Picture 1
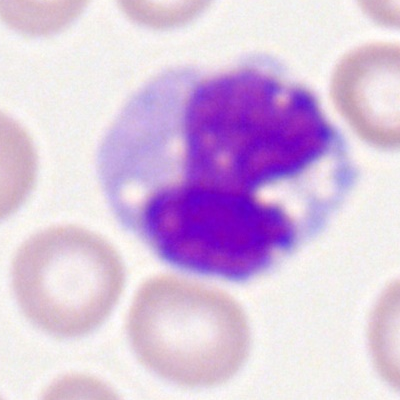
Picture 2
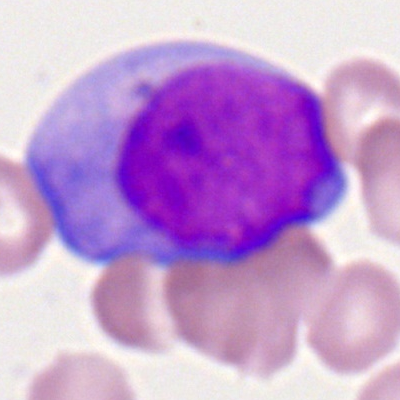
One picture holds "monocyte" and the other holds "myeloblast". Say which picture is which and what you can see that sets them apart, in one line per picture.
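Picture 1 shows a monocyte: A few small clear spots lie in the cytoplasm next to the nucleus.
Picture 2 shows a myeloblast: No clear vacuoles are visible in the cytoplasm.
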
